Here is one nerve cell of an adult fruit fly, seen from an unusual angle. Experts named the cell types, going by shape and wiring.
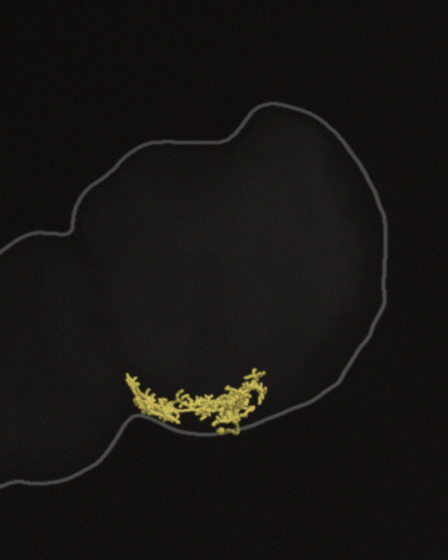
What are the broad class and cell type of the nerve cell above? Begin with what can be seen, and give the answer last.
The cell body can be seen at the bottom of the picture. As drawn here it is wider than it is tall. It is a central-brain intrinsic neuron. The cell type is GNG189.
